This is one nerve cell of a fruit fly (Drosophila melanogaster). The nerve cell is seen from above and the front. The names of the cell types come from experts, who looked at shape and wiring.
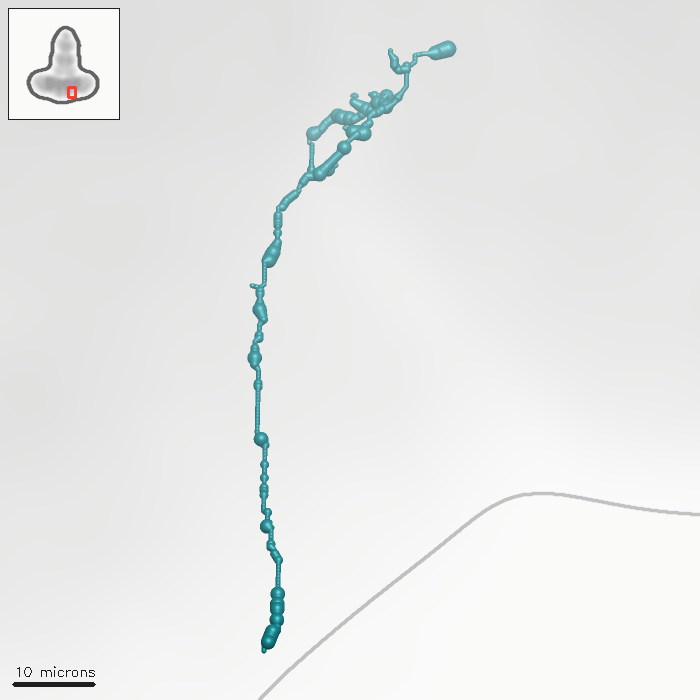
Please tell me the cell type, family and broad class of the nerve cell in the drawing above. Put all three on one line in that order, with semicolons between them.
JO-B4_a; class mechanosensory; sensory neuron entering the brain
